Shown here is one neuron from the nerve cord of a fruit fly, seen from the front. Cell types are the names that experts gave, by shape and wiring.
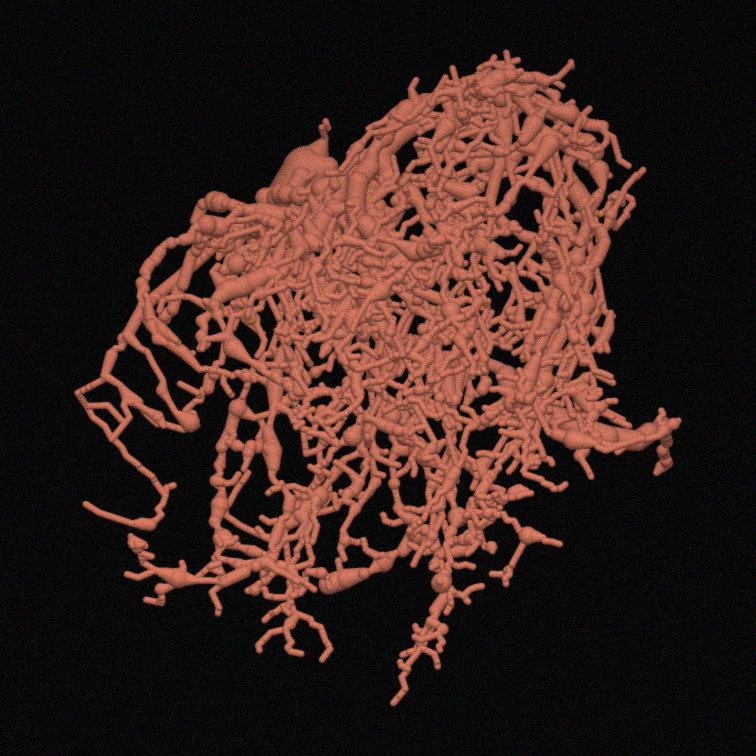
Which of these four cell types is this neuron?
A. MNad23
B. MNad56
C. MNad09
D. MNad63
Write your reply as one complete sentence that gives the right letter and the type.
The neuron is typed as MNad09, which is listed in option C.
